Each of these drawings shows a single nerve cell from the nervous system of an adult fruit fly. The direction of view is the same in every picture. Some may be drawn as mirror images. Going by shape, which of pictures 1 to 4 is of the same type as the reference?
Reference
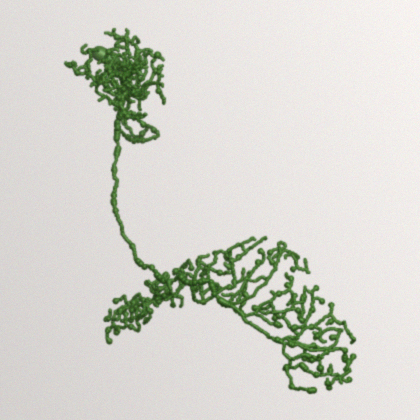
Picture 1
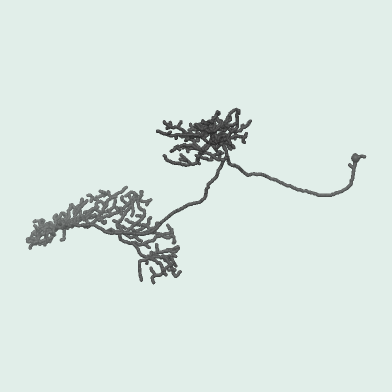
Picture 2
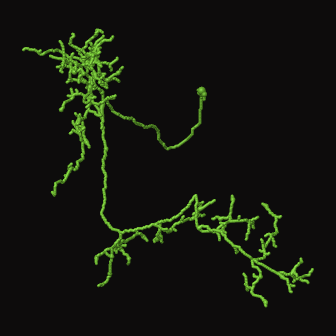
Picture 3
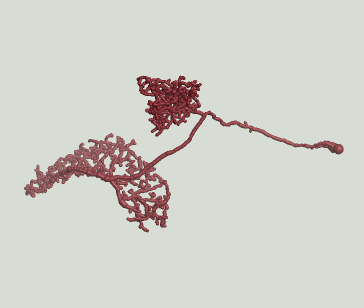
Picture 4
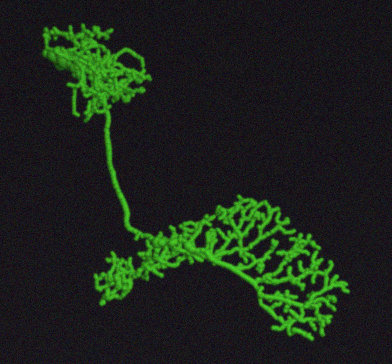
Picture 1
